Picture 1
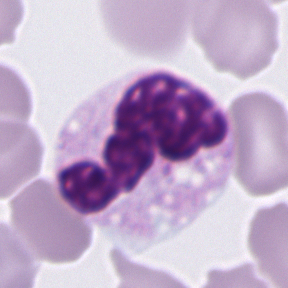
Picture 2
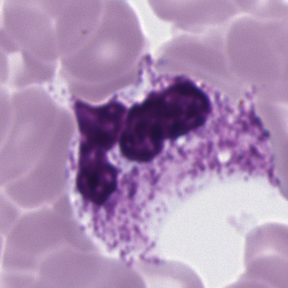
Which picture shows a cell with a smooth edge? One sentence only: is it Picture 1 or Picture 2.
Picture 1 is where the cell's outline is smooth.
